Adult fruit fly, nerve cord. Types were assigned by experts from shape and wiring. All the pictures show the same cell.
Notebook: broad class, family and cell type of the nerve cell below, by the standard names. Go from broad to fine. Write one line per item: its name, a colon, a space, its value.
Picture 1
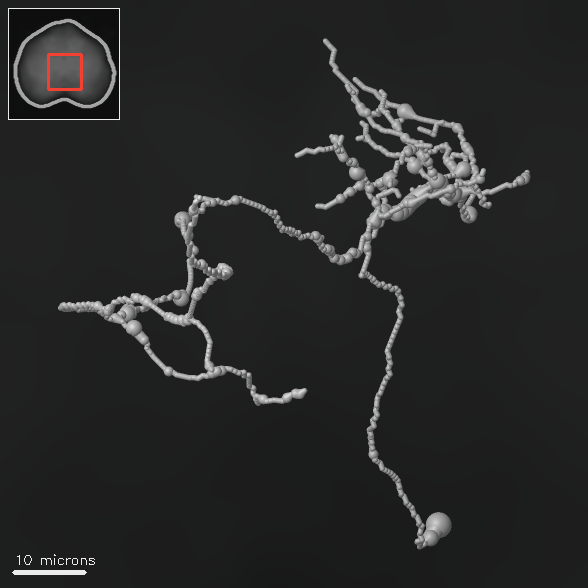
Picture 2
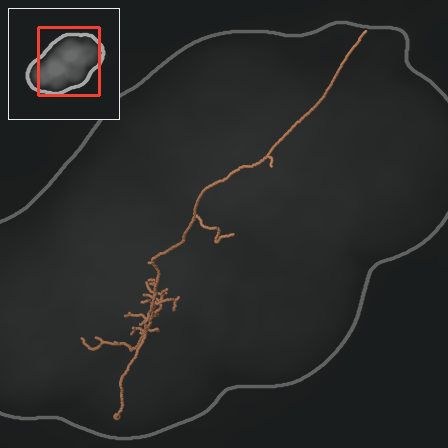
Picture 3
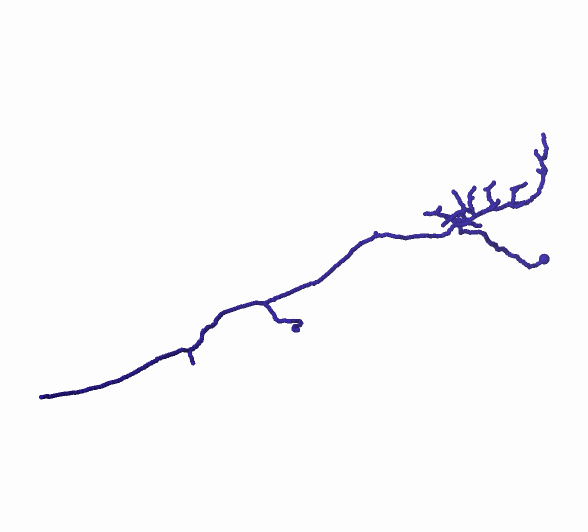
broad class: ascending neuron
family: hemilineage 10B
cell type: AN10B047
